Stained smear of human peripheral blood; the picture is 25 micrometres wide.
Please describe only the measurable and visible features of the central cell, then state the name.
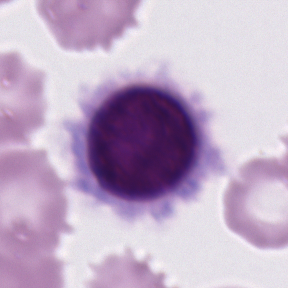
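Let me see: the nucleus is round in outline, about 10 micrometres across, with no notch or indentation. It fills about 60% of the cell's area. Its chromatin stains dark purple and looks densely packed, and I can't make out any nucleolus. Around it, the cytoplasm is pale blue. This is a hairy cell.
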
